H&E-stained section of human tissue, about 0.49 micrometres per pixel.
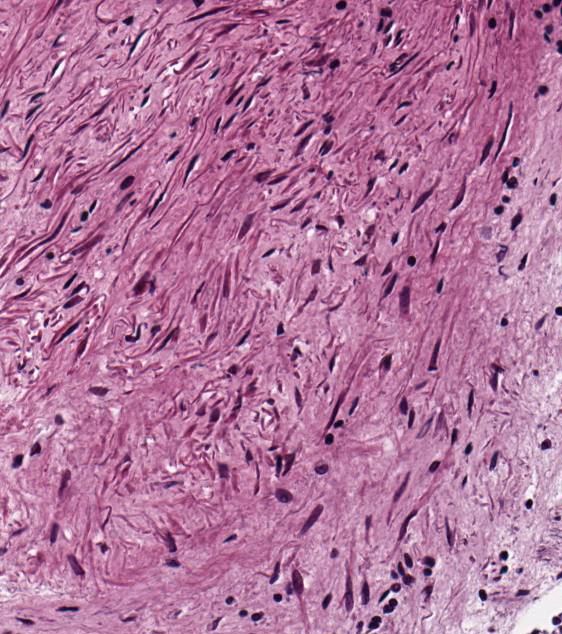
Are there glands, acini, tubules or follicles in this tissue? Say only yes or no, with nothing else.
No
